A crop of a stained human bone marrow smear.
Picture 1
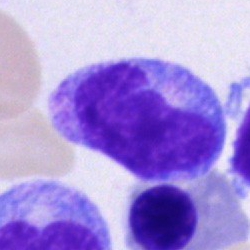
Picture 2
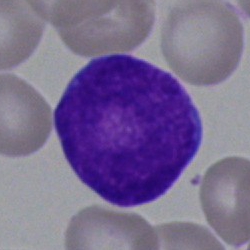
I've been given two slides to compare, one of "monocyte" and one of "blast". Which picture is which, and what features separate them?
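The first picture shows a monocyte; the second shows a blast. The monocyte's nucleus is indented on its upper side, which gives it a kidney shape.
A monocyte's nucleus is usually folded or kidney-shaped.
Its chromatin stains deep purple, and no distinct nucleolus is visible.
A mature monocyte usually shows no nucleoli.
The monocyte's cytoplasm is a pale lilac-blue and widest at the upper right of the cell, inside an oval outline that is longer from left to right. In the blast, the cytoplasm is so scant that the nucleus seems to fill almost the whole cell. The blast's chromatin is finely stippled, not coarsely clumped, and a paler, lilac area lies in the centre of its nucleus. The blast's outline is rounded but a little angular, with some flattened sides, and its edge is smooth, without projections. No vacuoles are seen in the blast.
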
